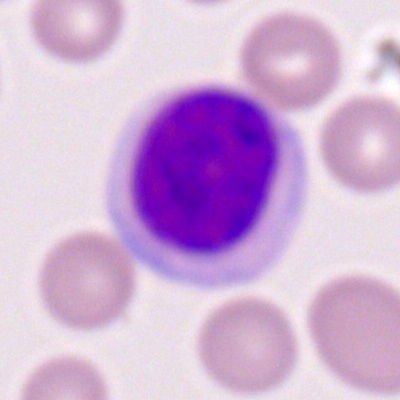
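Lymphocyte from a stained human blood smear. Notice how round and smooth its outline is, with no projections from the surface. The nucleus fills most of the cell, so only a rim of cytoplasm is left around it. That rim is pale blue, and if you look closely you will find no granules in it.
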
